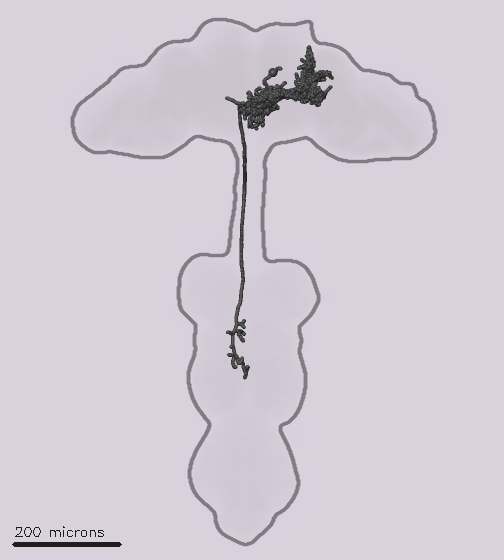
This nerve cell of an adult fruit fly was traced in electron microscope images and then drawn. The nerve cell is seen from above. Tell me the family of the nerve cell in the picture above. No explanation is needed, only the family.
hemilineage MX3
